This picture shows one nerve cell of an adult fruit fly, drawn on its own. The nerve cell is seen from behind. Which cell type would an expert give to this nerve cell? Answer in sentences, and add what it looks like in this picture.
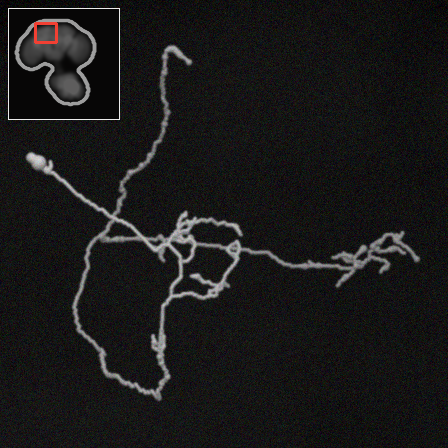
The cell type is KCa'b'-ap2. This is a central-brain intrinsic neuron. In this view it is about as wide as it is tall.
